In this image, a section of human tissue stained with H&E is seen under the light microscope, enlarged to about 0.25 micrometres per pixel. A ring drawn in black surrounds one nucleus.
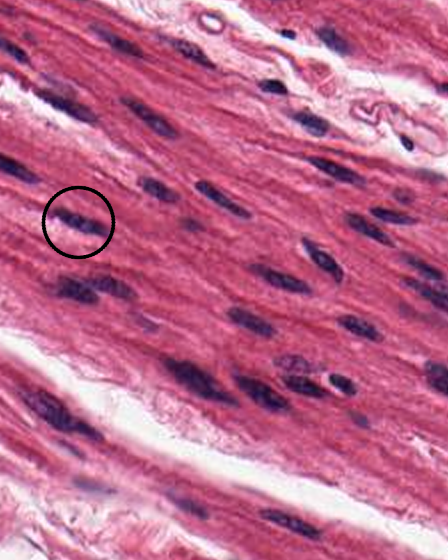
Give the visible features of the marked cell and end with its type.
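The nucleus is elongated and narrow, with its long axis running the same way as the pink fibres around it. The nucleus stains dark purple throughout. The cytoplasm is pink and shows fine streaks running lengthwise. The outline of the cell cannot be traced apart from the pink fibres it lies among. It is a smooth muscle cell.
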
